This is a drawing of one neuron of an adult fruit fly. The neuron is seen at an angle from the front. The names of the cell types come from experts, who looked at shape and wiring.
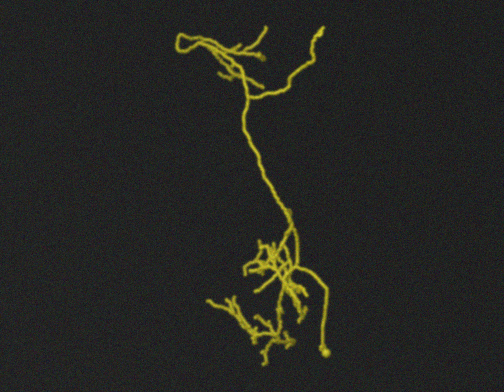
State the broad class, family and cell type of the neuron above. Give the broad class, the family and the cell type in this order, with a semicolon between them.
central-brain intrinsic neuron; hemilineage VLPl&p2_lateral; AVLP149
